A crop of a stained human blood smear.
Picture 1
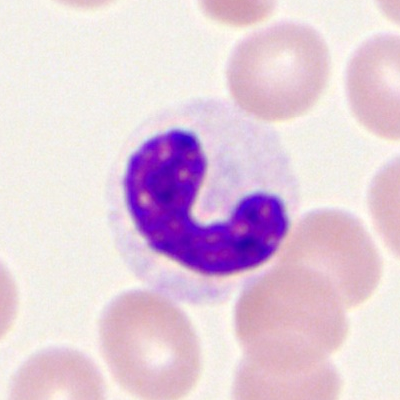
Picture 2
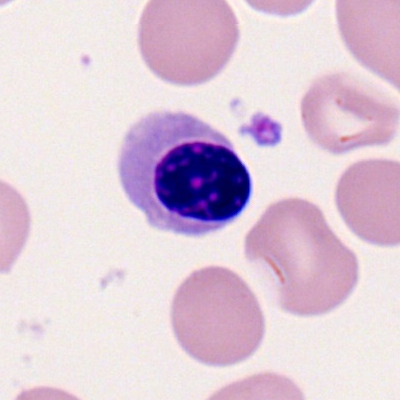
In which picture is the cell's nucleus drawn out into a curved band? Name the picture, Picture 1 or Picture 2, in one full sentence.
For the cell in picture 1, the nucleus is stretched into a curved band without lobes.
